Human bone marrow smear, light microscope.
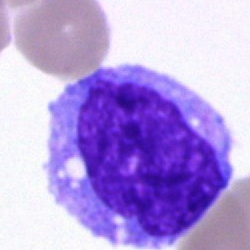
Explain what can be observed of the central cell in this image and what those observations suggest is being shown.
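The edge of this one is irregular, finely scalloped and bumpy. Its pale blue-lavender cytoplasm makes a wider rim on the left of the nucleus than on the right, and a few small clear vacuoles lie on that left side. There are no coarse distinct granules in it. That's a monocyte.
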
